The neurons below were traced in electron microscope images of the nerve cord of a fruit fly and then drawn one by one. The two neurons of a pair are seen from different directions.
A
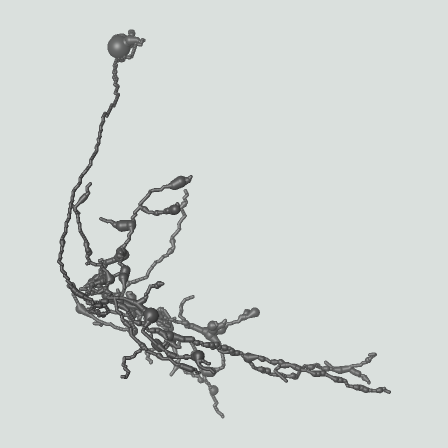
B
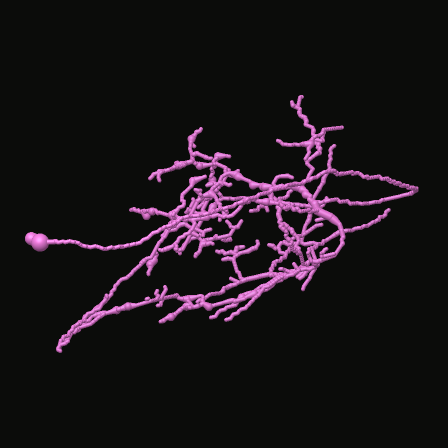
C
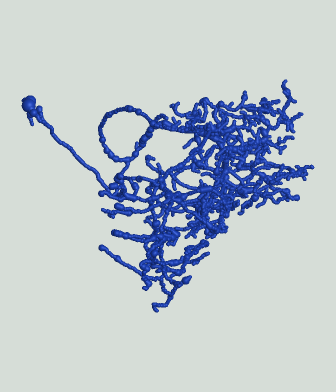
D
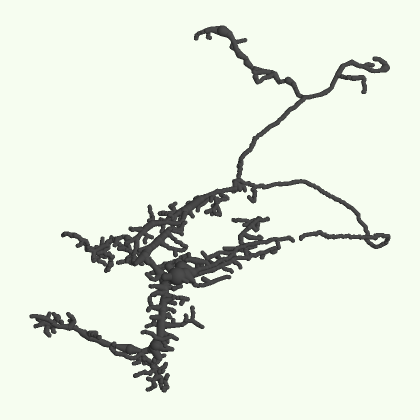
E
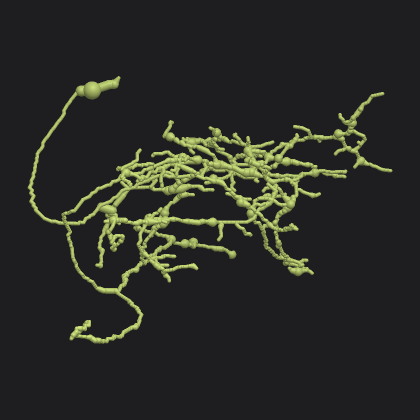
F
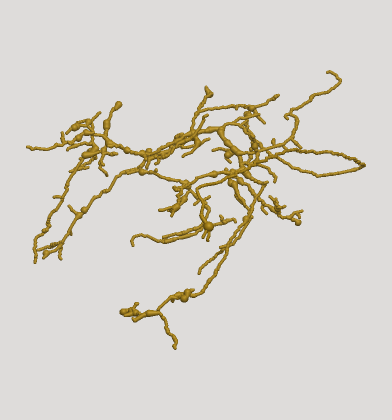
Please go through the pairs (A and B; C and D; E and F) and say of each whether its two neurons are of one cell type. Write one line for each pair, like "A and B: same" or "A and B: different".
A and B: different
C and D: different
E and F: same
